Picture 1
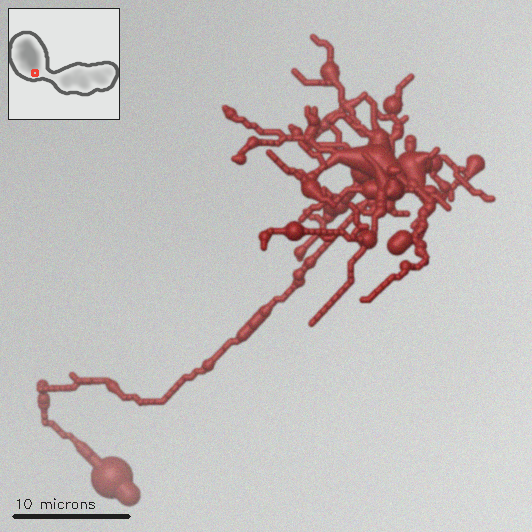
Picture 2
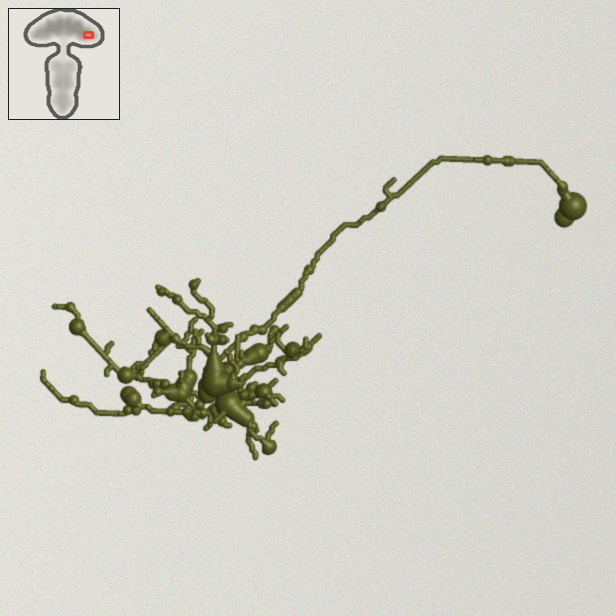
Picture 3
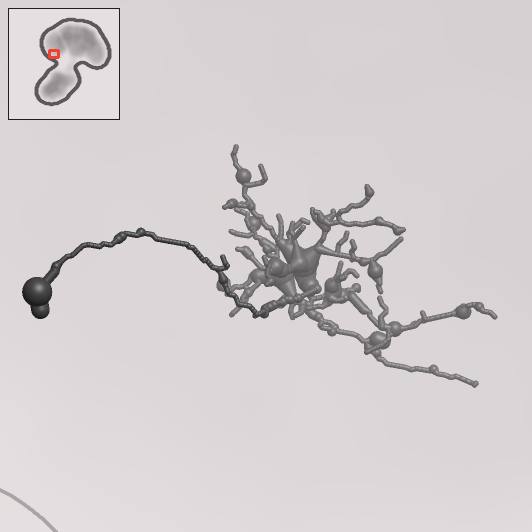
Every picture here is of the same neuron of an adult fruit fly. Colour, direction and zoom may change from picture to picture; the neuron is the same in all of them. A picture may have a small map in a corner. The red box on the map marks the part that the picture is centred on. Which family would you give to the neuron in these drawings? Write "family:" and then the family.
family: Dm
